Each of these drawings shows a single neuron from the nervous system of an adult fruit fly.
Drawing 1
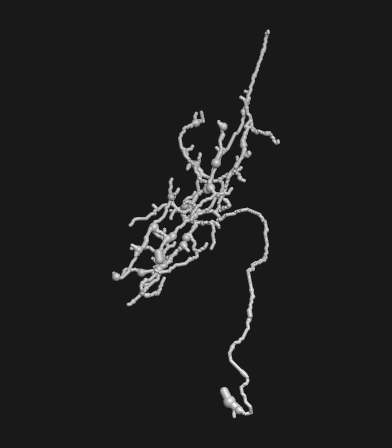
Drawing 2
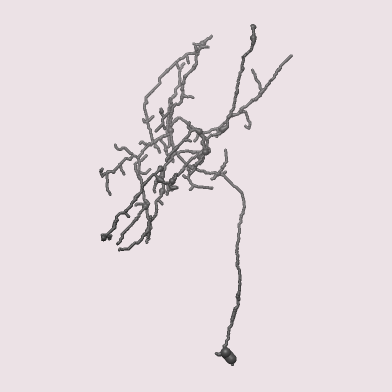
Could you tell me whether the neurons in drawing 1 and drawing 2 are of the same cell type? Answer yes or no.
yes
